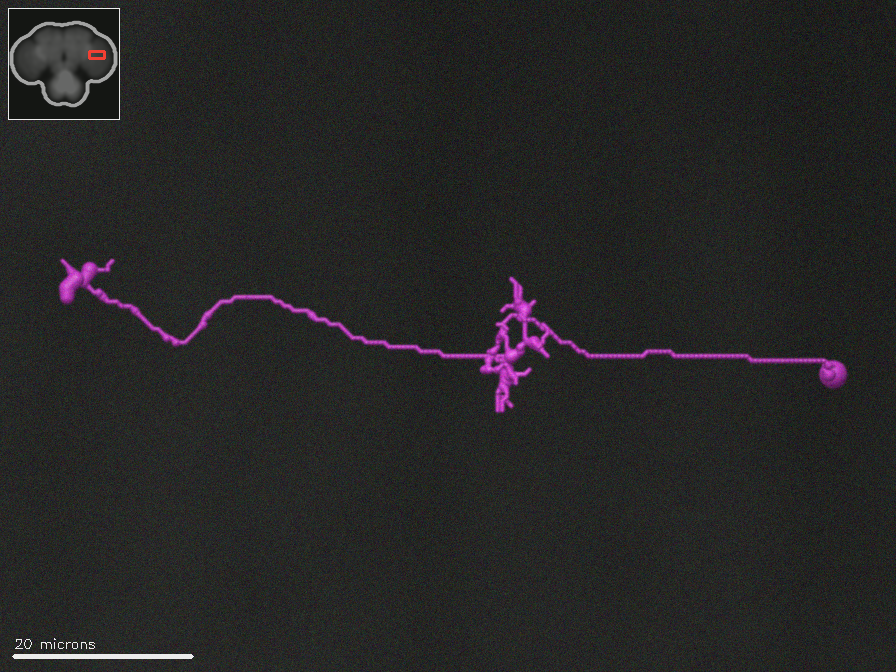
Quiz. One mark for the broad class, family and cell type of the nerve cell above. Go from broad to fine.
optic-lobe intrinsic neuron; T; T3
